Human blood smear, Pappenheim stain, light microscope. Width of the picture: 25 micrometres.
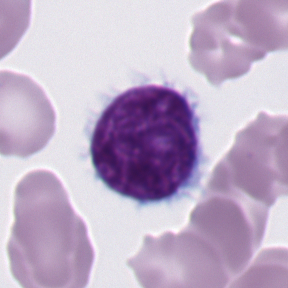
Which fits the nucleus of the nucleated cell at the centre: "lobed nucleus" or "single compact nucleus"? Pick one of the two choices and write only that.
Single compact nucleus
